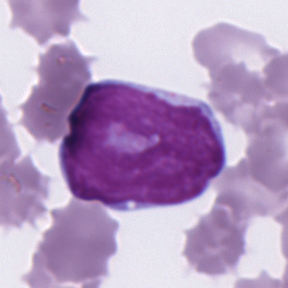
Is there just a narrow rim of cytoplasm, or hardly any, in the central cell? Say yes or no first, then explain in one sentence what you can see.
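Yes. The nucleus fills almost the whole cell.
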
